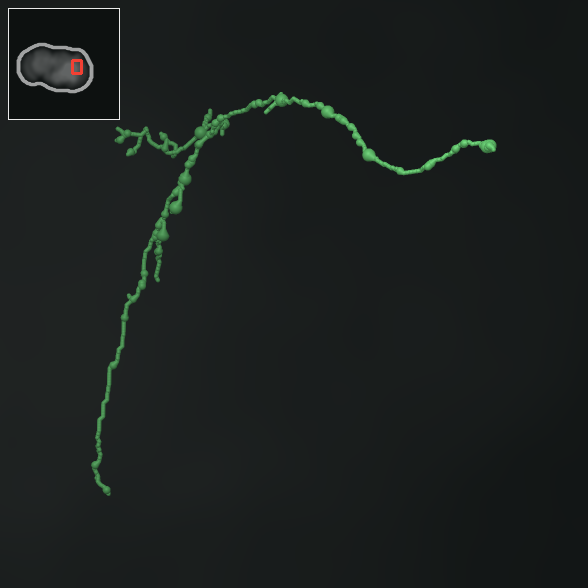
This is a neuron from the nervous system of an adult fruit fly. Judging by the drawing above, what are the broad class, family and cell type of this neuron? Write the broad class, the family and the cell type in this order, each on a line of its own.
sensory neuron entering the nerve cord
class mechanosensory tactile
SNta43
